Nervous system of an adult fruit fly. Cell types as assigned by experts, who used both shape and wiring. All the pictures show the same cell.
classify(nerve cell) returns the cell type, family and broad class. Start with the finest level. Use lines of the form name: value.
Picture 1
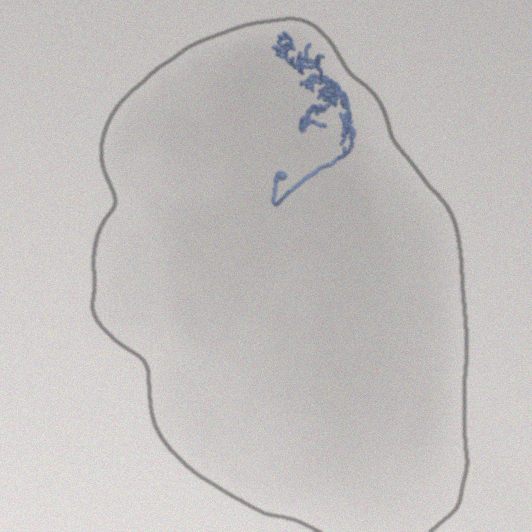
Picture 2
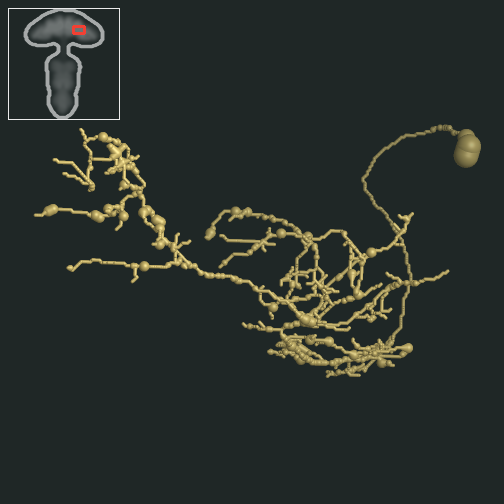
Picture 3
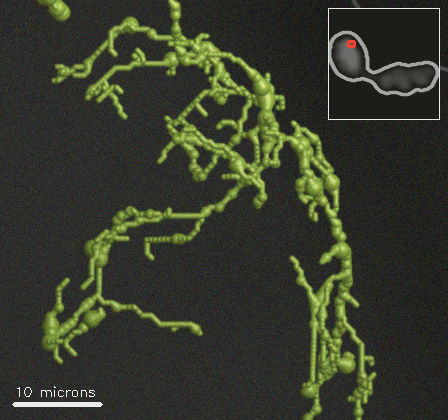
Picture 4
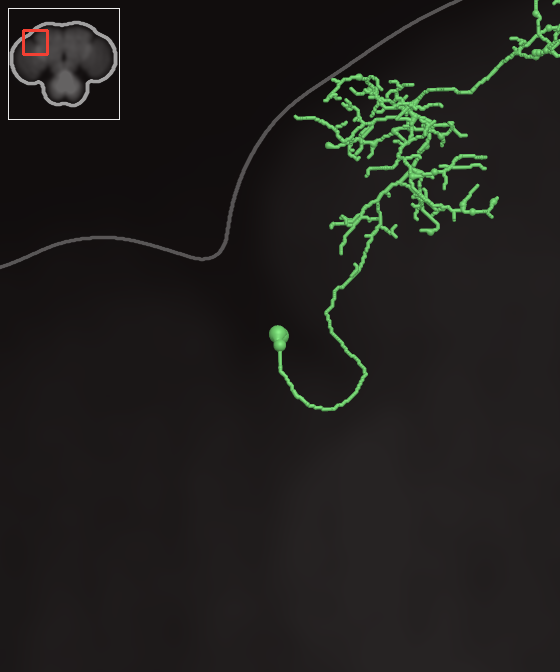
cell type: CB4084
family: hemilineage LHa3
broad class: central-brain intrinsic neuron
